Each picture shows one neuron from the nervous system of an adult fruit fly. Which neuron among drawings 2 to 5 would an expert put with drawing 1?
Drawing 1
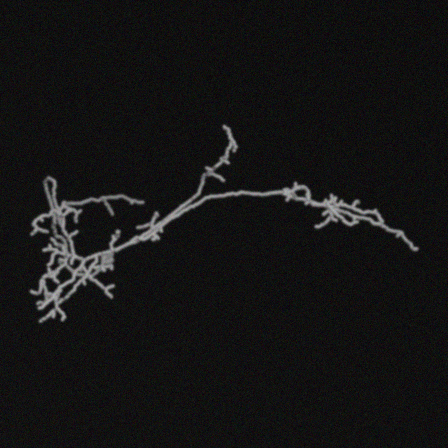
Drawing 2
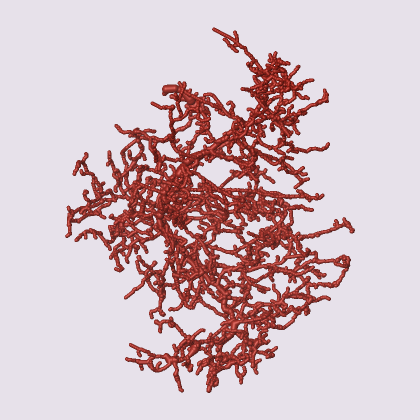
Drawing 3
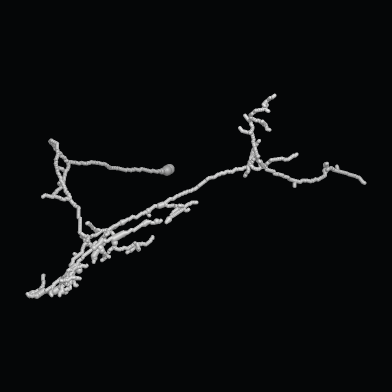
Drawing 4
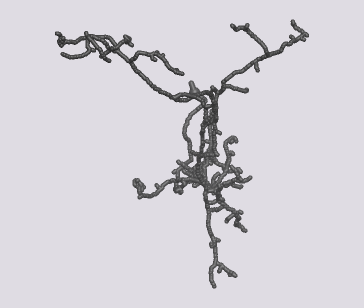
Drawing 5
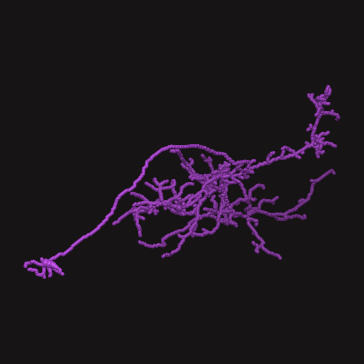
Drawing 4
